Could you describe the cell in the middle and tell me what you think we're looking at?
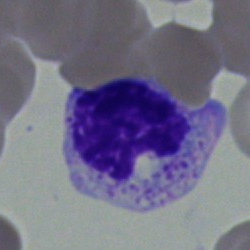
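Scattered purple granules lie in cytoplasm of a pale bluish-lilac colour. At the lower edge of the nucleus sits a round, pale, clear area. The cell outline carries no hair-like projections. This is a myelocyte.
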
